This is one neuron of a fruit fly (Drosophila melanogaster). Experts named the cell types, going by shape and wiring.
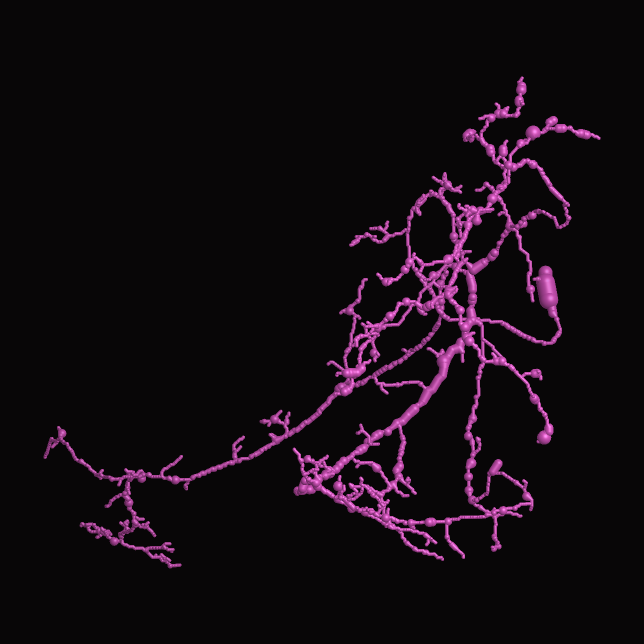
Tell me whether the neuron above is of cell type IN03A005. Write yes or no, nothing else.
no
